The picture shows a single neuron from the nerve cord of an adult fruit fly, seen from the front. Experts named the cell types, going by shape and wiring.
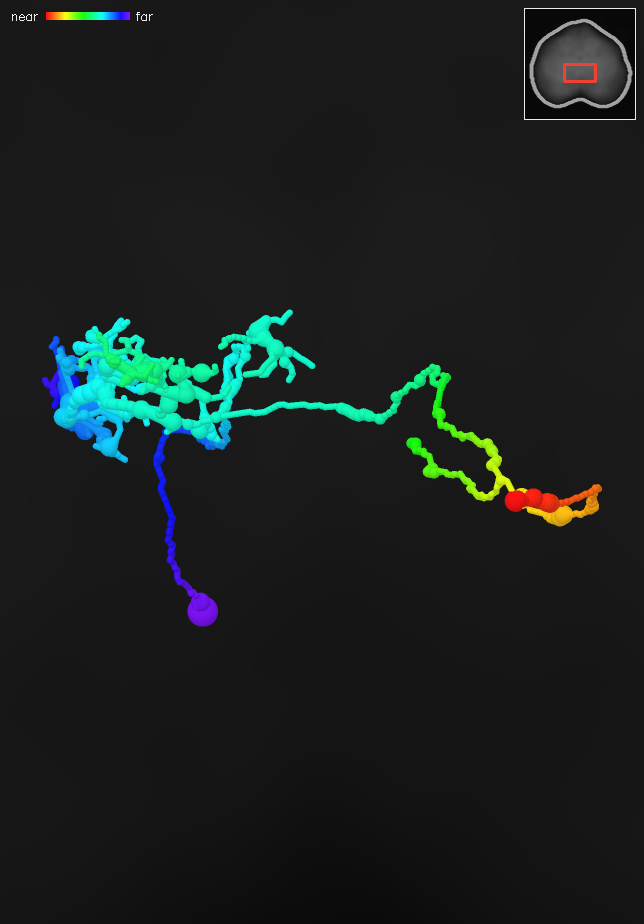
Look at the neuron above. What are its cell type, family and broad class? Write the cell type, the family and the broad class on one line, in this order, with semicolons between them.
IN10B044; hemilineage 10B; nerve-cord intrinsic neuron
